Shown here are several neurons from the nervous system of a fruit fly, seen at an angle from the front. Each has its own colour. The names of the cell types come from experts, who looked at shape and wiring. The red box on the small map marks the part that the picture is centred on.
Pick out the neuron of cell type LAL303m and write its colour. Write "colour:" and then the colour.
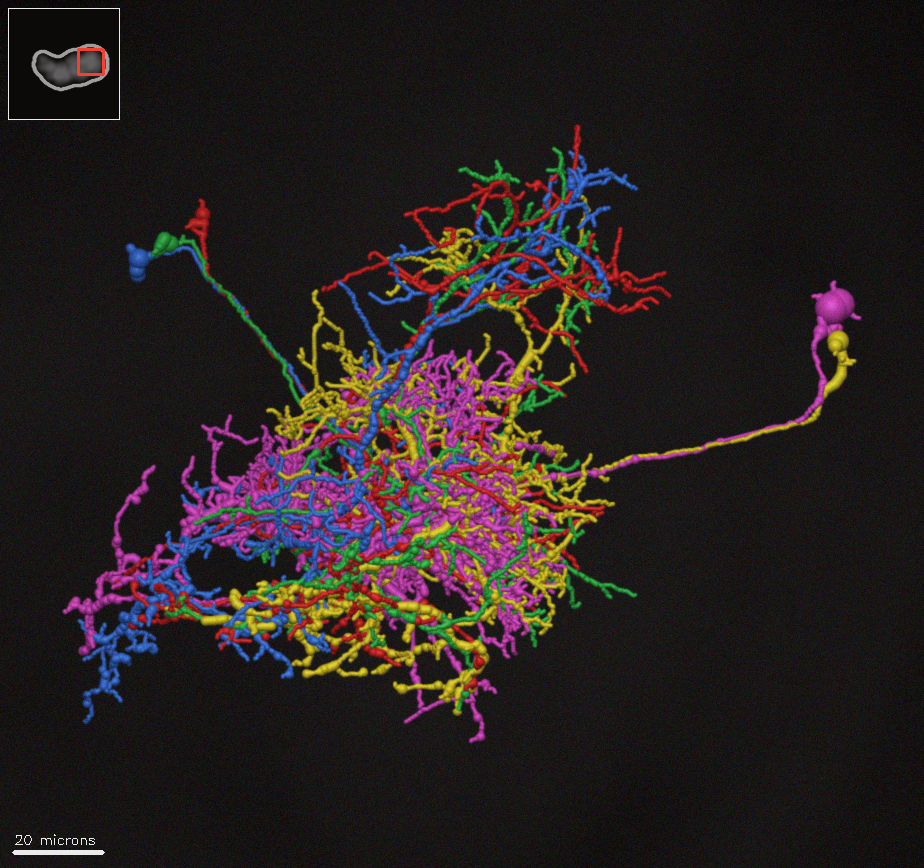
colour: green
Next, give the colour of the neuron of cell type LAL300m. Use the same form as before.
colour: red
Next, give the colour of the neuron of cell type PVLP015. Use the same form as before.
colour: magenta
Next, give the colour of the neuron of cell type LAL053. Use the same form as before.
colour: yellow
